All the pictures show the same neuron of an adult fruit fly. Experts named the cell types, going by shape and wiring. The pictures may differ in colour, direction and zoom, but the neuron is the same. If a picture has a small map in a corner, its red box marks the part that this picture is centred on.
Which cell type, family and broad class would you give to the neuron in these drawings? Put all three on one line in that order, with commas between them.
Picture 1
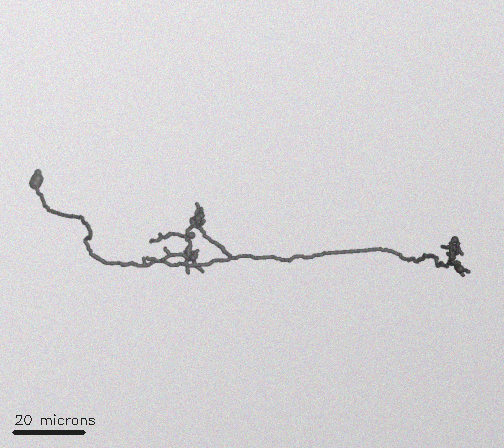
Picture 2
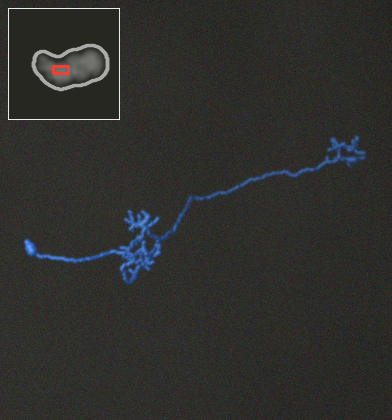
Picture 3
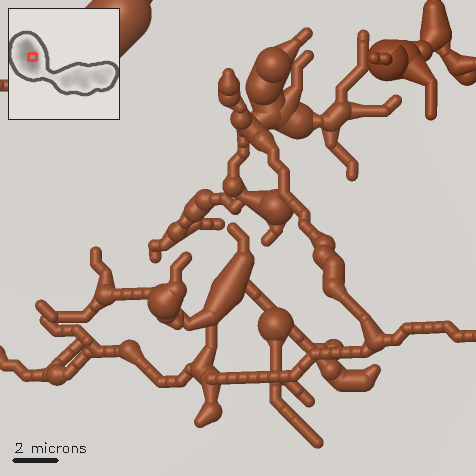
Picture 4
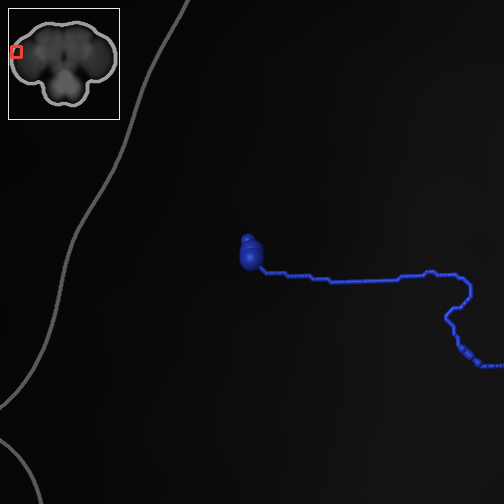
Tm29, Tm, optic-lobe intrinsic neuron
